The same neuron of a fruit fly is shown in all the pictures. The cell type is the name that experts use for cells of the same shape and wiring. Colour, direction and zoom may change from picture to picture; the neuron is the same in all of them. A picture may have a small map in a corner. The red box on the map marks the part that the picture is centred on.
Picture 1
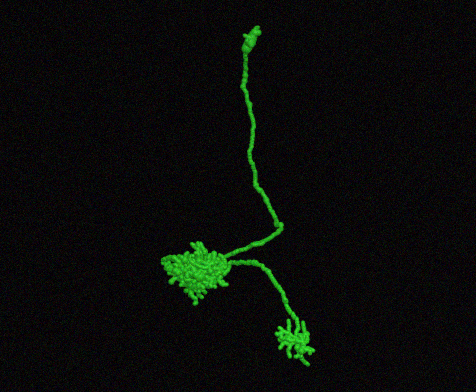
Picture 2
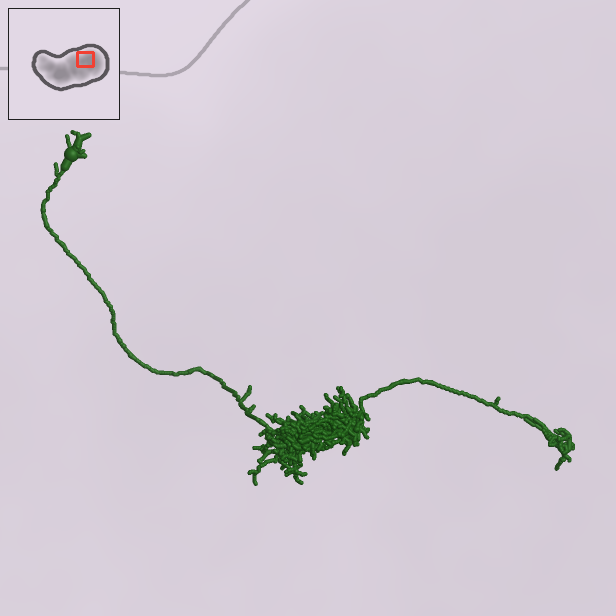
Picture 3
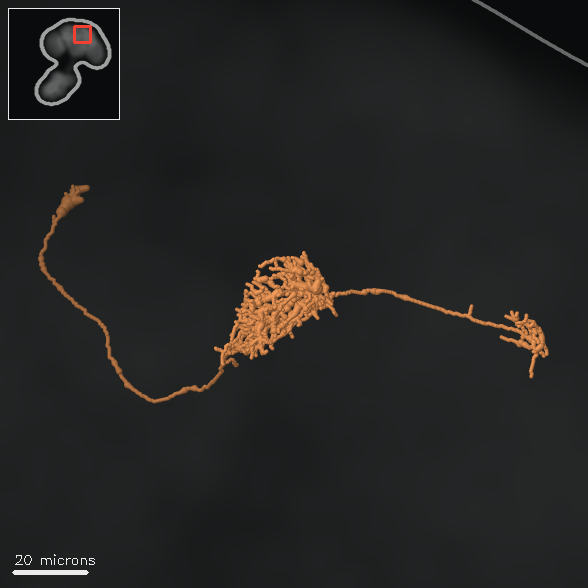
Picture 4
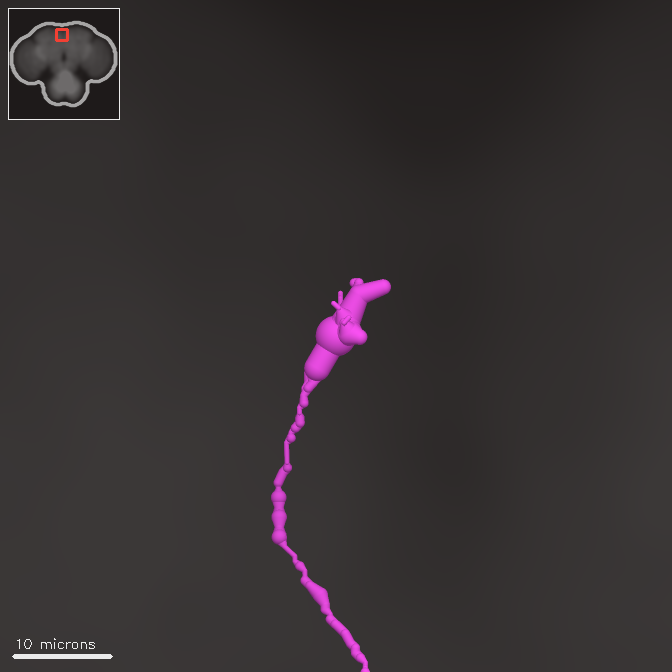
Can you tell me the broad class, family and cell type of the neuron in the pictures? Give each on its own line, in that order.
central-brain intrinsic neuron
class CX
EL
